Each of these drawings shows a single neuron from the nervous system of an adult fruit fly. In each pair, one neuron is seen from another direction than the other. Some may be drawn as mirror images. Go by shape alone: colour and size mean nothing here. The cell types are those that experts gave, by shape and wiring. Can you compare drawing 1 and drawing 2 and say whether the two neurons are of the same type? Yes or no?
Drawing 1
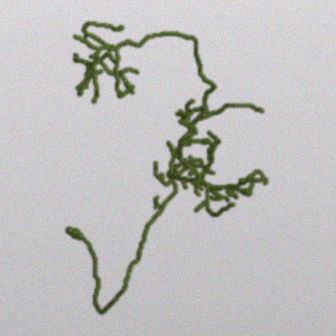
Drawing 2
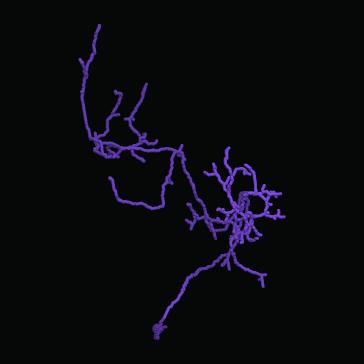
no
